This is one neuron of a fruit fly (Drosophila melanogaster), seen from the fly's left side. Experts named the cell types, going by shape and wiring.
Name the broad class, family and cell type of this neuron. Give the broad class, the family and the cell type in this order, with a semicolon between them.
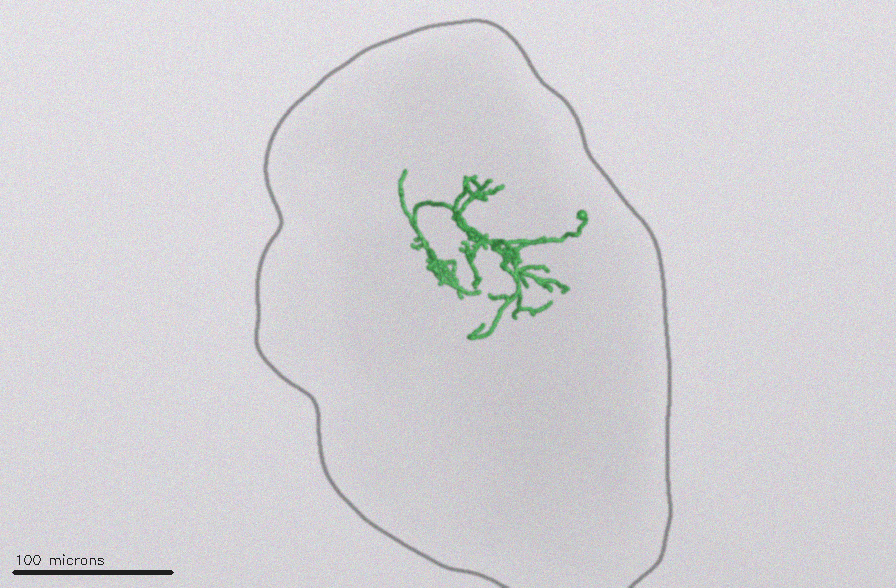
central-brain intrinsic neuron; hemilineage DL1_ventral; PVLP207m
